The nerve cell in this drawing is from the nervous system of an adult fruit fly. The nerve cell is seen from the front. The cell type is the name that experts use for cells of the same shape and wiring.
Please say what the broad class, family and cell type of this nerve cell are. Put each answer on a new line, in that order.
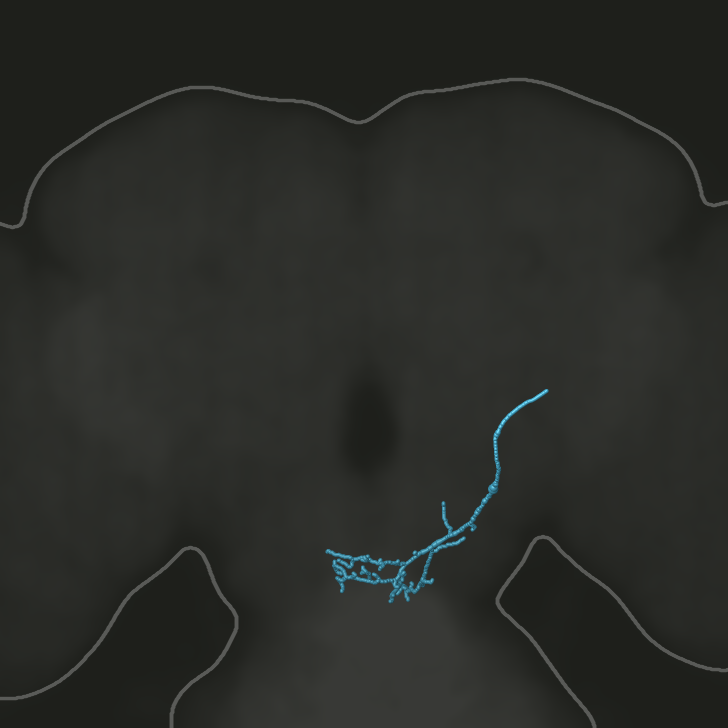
sensory neuron entering the brain
class mechanosensory
BM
